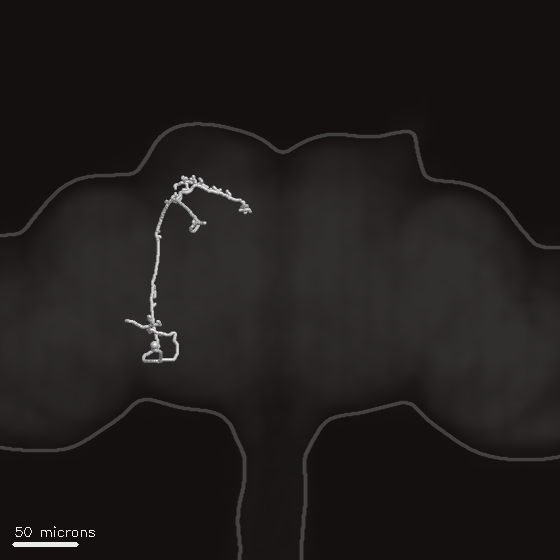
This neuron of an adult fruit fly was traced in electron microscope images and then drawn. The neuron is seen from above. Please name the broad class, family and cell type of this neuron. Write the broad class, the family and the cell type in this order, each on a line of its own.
central-brain intrinsic neuron
class Kenyon Cell
KCab-p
